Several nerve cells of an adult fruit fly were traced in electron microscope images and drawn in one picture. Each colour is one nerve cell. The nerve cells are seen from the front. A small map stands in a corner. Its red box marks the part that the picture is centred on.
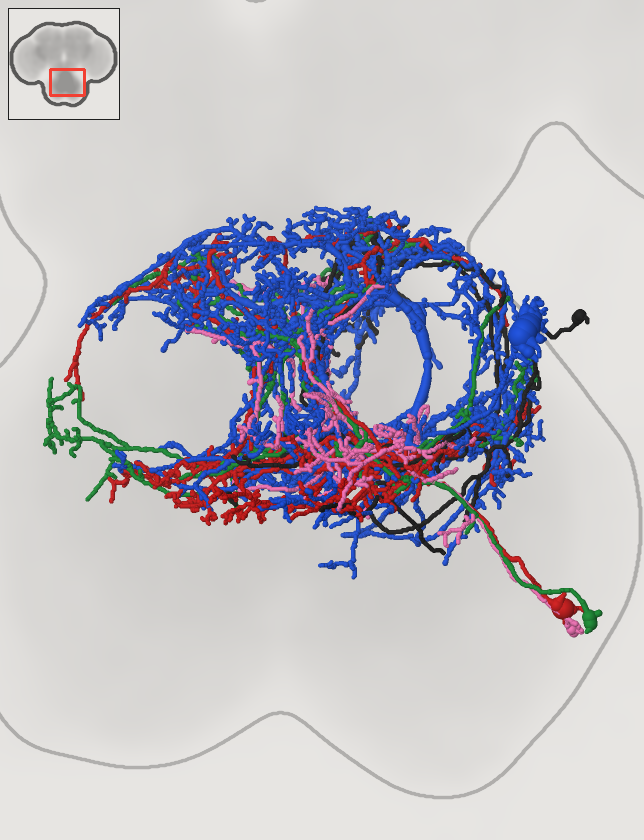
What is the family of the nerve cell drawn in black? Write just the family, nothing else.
hemilineage 17A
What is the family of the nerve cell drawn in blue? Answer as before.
hemilineage 11A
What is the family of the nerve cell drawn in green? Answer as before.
hemilineage 12A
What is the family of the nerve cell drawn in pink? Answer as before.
hemilineage 12A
